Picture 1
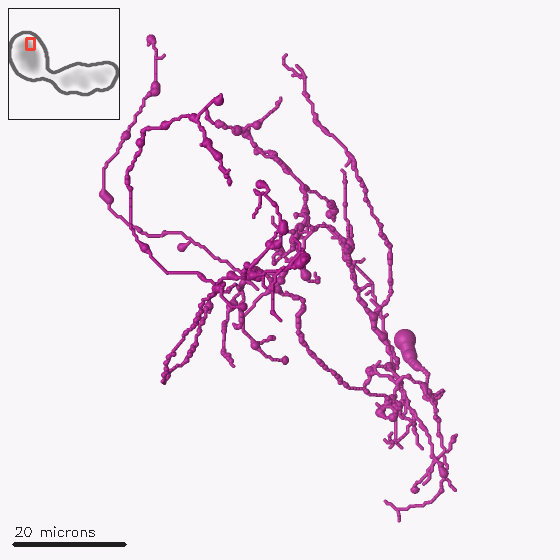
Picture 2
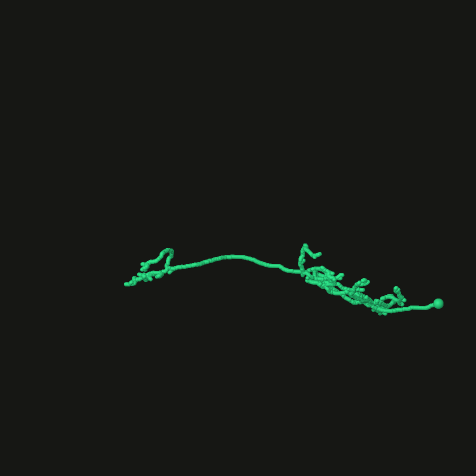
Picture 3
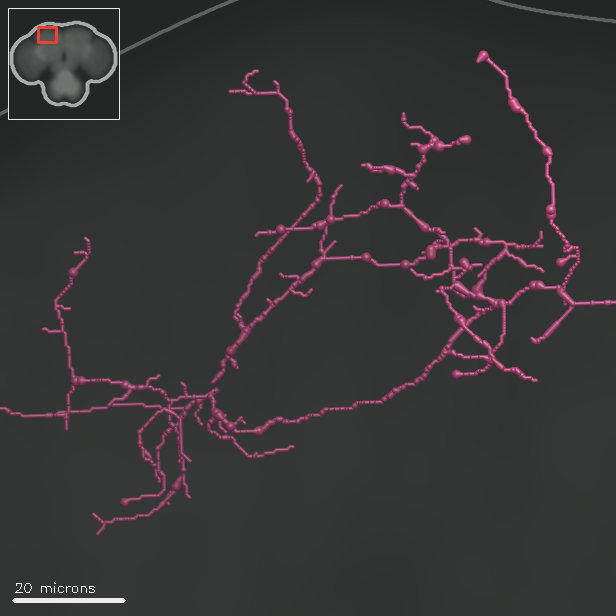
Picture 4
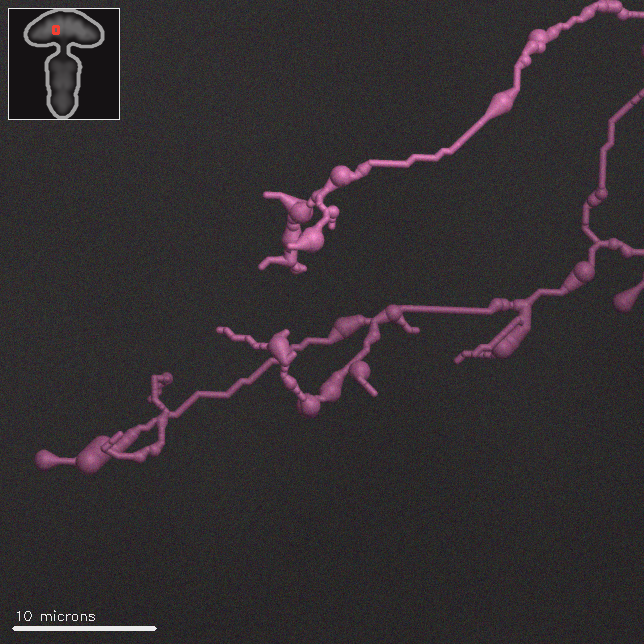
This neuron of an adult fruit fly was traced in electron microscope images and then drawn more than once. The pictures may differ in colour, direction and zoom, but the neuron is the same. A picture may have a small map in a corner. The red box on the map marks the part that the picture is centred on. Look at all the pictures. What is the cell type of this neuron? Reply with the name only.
CB3556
